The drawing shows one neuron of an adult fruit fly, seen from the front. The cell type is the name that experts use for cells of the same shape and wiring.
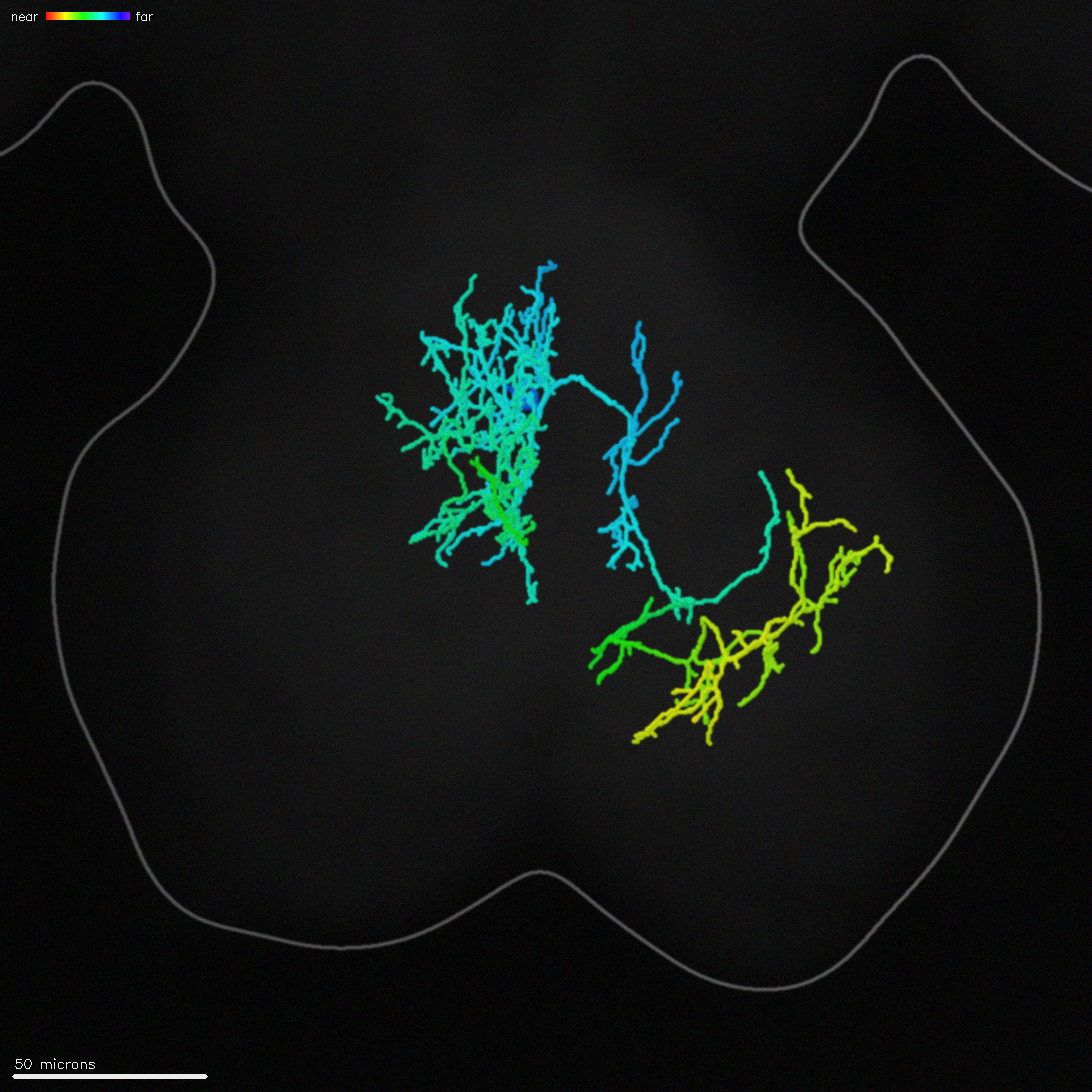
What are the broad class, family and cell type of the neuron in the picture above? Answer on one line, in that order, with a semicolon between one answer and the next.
nerve-cord intrinsic neuron; hemilineage 05B; IN05B030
